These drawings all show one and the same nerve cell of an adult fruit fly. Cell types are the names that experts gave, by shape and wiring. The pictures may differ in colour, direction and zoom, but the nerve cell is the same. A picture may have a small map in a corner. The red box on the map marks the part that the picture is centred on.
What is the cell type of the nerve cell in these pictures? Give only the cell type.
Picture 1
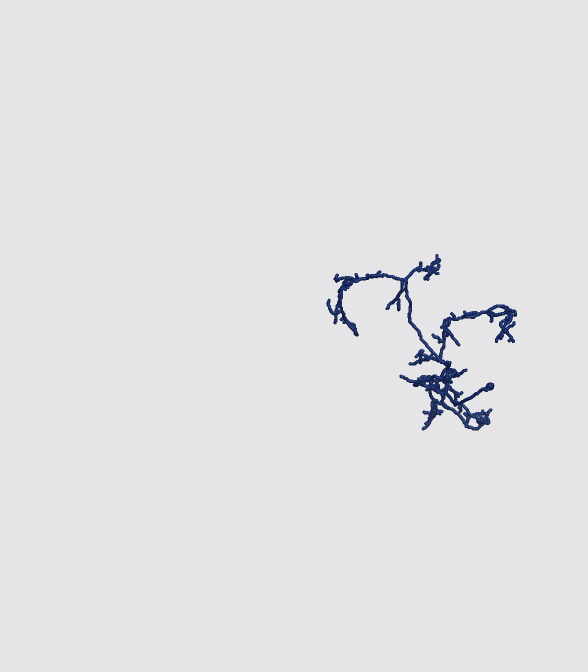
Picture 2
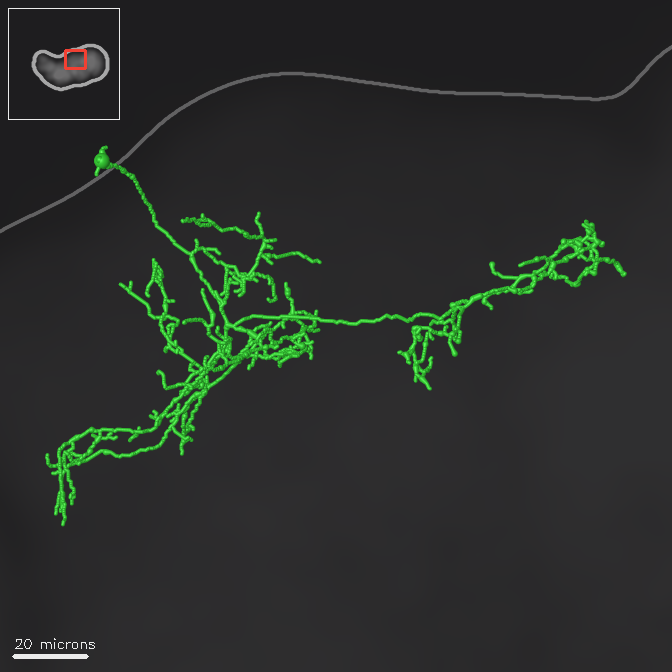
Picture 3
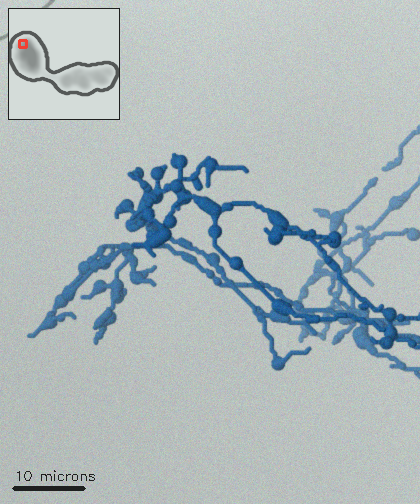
SMP245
